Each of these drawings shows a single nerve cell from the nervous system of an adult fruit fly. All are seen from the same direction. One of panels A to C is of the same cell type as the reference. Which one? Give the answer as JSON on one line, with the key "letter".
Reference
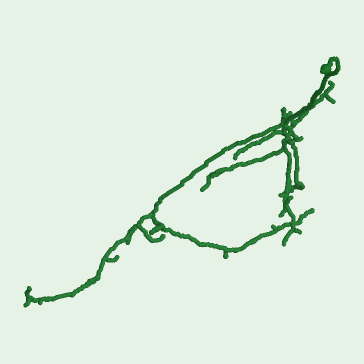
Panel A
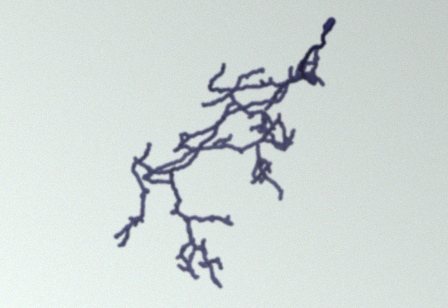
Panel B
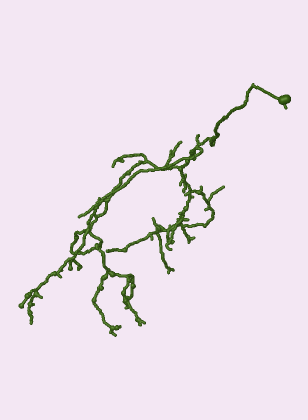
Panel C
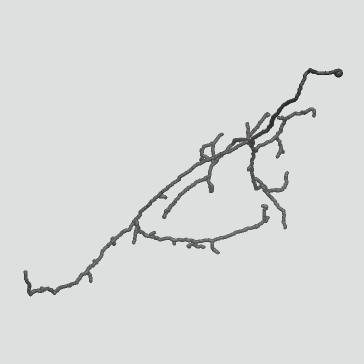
{"letter": "C"}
